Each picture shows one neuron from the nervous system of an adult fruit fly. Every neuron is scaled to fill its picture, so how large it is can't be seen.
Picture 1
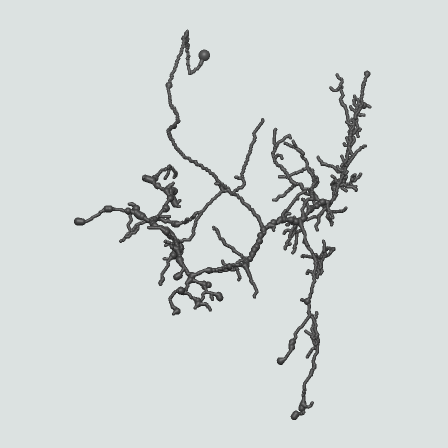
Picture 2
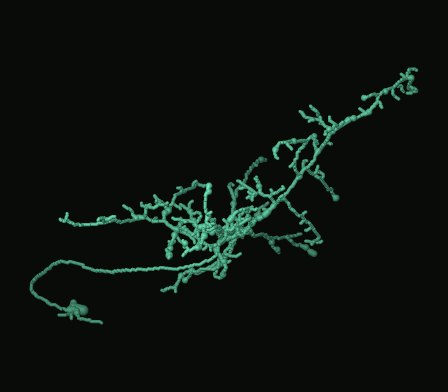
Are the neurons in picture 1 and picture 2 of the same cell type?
no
